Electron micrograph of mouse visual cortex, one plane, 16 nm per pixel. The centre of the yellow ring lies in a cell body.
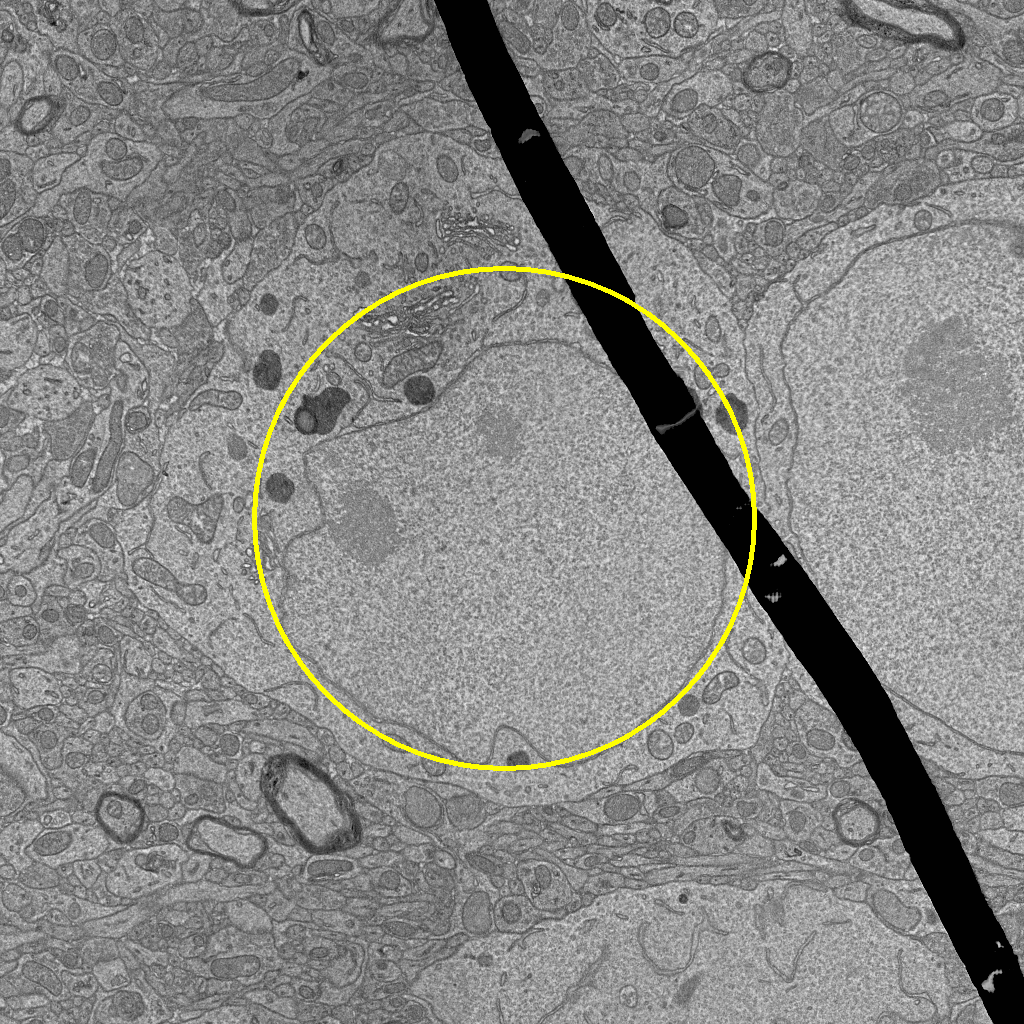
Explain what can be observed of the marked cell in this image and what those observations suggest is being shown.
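First, the nucleus: large and roundish, filling most of the ring, its outline complete except where the black band crosses its right side. Second, the chromatin: pale and finely granular throughout, with no dark clumped band along the envelope. Third, the cytoplasm: stacked flattened Golgi cisterns above the nucleus's upper left, and several dark, rounded dense bodies along its left side. Last, the name: excitatory neuron.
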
